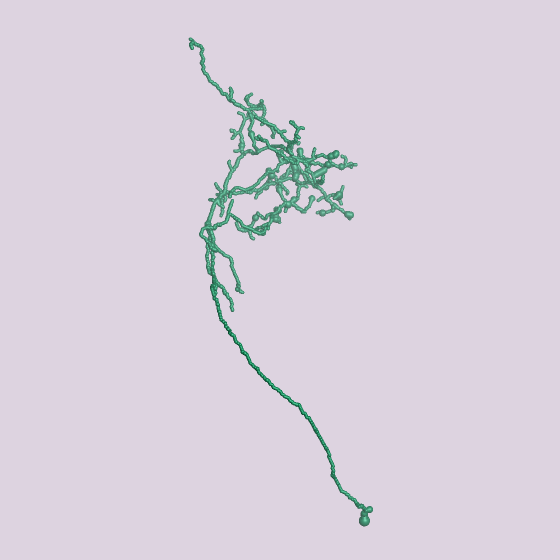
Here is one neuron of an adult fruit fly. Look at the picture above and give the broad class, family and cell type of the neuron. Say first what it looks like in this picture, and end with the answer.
Dozens of branch ends can be seen. As drawn here it is more than twice as tall as it is wide. This is a central-brain intrinsic neuron. The family is hemilineage SLPal1. The cell type is SLP024.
